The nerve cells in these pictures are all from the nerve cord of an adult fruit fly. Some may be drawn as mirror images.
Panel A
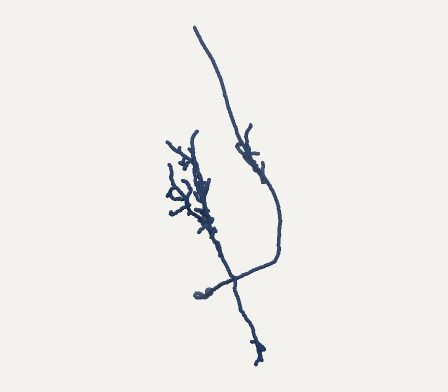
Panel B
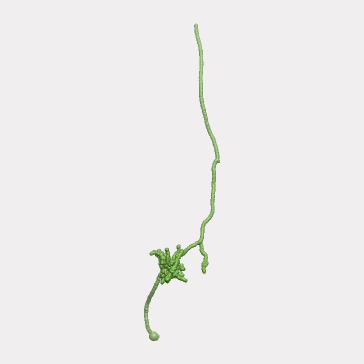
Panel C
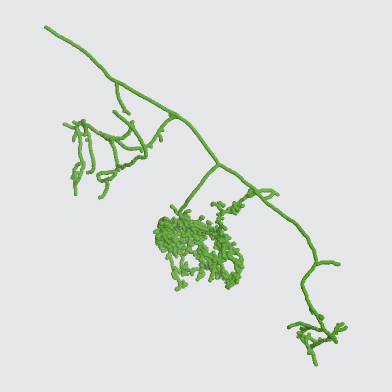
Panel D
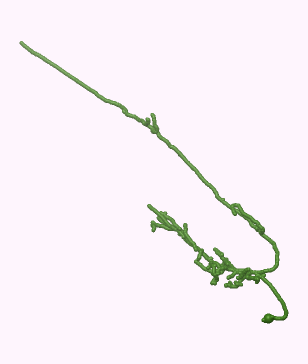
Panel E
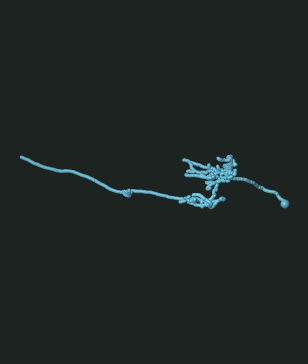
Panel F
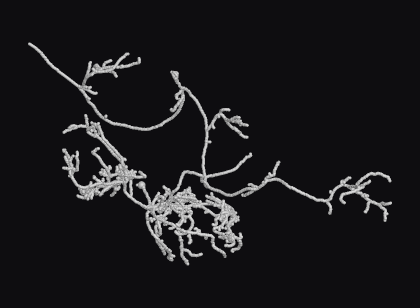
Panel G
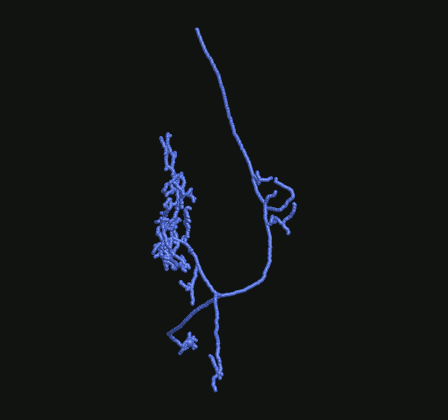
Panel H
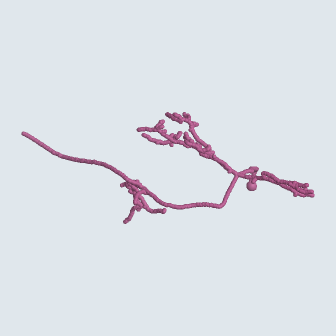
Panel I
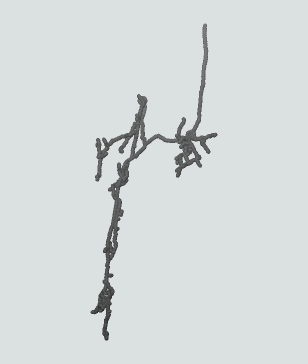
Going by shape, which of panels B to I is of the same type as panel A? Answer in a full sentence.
The nerve cell in panel H is of the same cell type.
